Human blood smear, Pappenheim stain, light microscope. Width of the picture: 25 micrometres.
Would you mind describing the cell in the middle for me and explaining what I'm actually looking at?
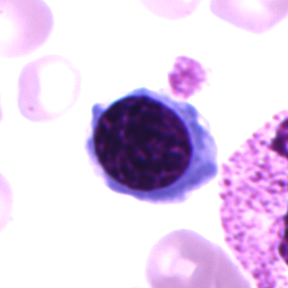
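Small bumps along the edge give this cell an irregular outline. Its chromatin is dense and dark purple, gathered into blocks separated by paler lines, and no nucleoli are visible. Against the upper right edge lies a small pink-purple granular fragment. The cell is a normoblast.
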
